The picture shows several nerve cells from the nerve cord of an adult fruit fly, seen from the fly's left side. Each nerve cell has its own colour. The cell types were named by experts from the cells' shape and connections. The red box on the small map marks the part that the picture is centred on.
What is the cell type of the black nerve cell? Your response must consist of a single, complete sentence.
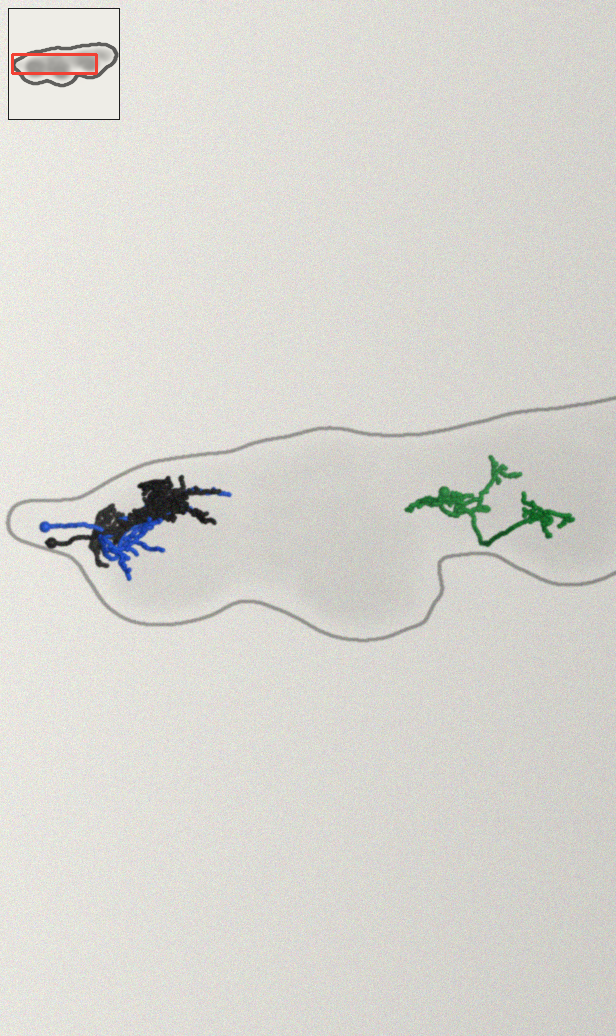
The cell type for the nerve cell is IN01A038.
